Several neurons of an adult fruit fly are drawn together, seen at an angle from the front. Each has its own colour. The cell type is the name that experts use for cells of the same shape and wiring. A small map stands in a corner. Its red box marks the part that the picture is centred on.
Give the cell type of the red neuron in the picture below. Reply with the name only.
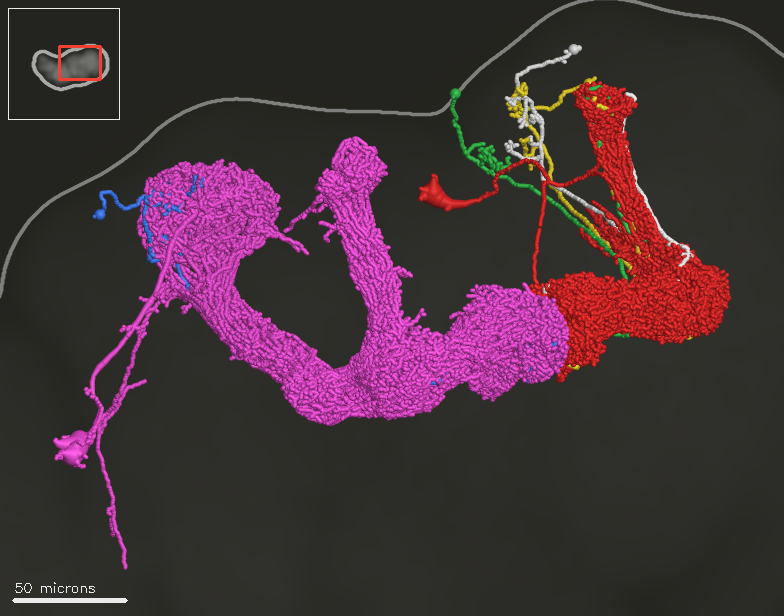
DPM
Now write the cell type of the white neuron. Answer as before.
KCa'b'-ap1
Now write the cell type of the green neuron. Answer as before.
KCab-m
